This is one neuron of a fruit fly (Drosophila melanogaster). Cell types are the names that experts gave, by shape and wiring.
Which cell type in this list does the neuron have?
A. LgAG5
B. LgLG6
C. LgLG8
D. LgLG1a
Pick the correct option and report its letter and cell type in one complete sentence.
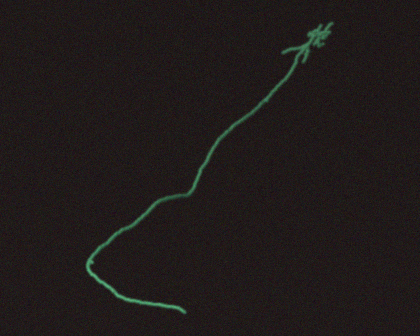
Option A states the cell type of the neuron, which is LgAG5.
